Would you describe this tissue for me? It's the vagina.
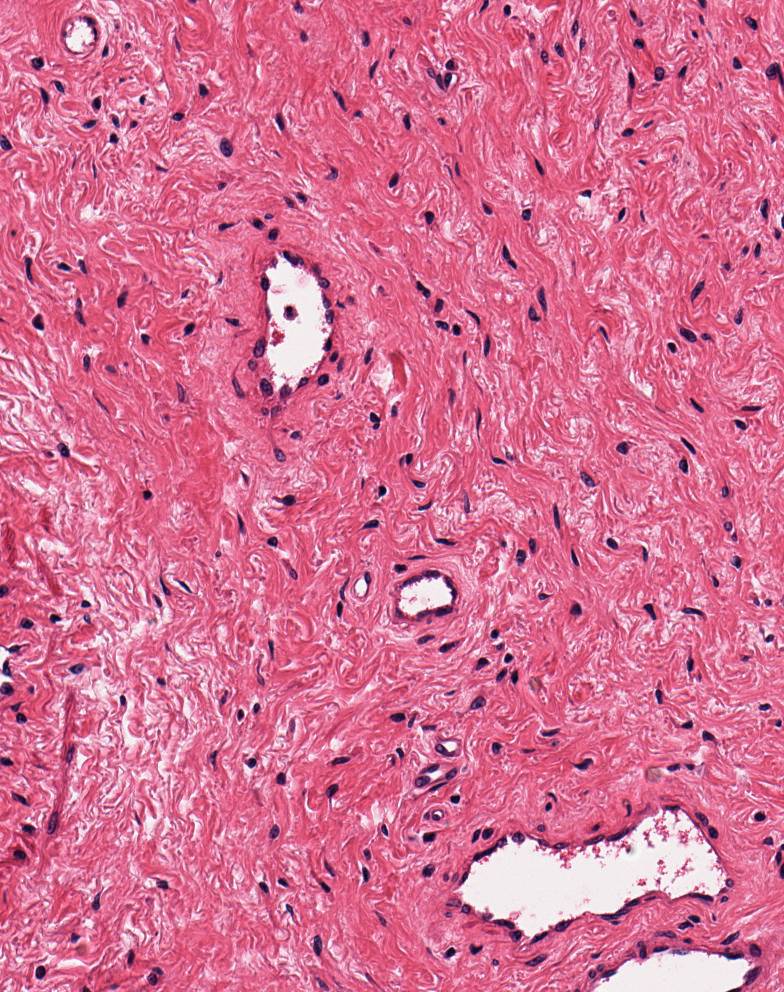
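No epithelium anywhere; whole field pink fibrous stroma. Collagen fibres wavy, running in haphazard, interlacing directions. Cells sparse, single, widely scattered between fibres. Stromal nuclei small, dark, elongated or wavy; no distinct surrounding cytoplasm.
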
